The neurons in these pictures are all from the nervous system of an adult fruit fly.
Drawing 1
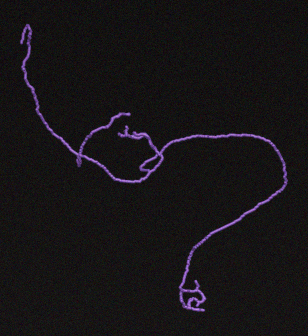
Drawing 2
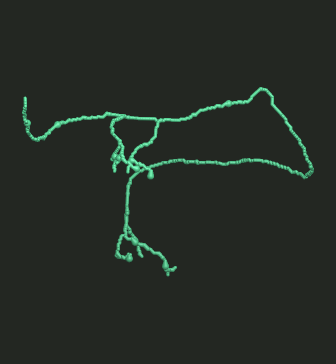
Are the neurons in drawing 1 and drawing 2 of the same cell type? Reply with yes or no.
yes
